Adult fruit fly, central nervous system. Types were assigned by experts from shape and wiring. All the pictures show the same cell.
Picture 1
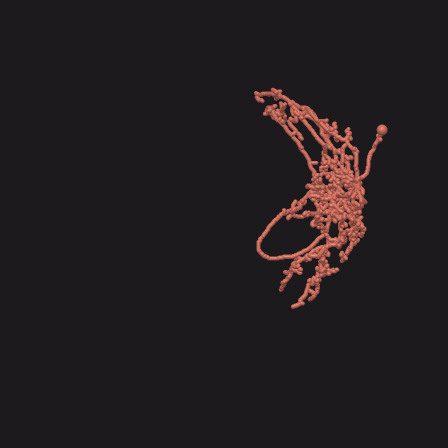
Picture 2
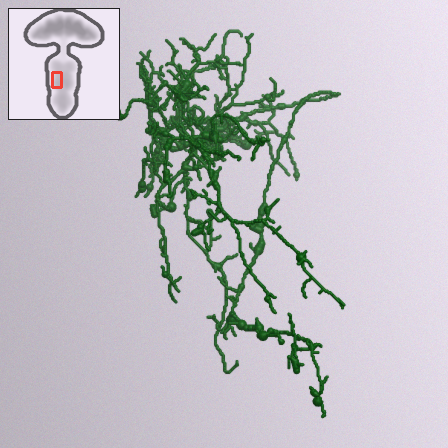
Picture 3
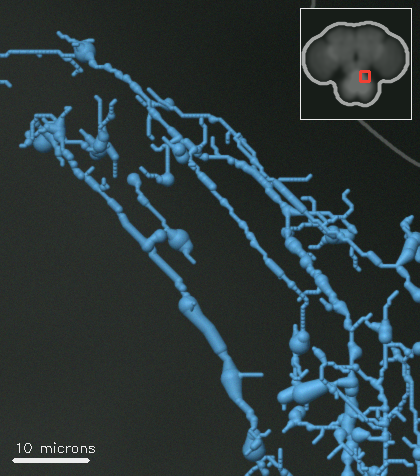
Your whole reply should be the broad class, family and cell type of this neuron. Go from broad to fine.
nerve-cord intrinsic neuron; hemilineage 17A; IN17A049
